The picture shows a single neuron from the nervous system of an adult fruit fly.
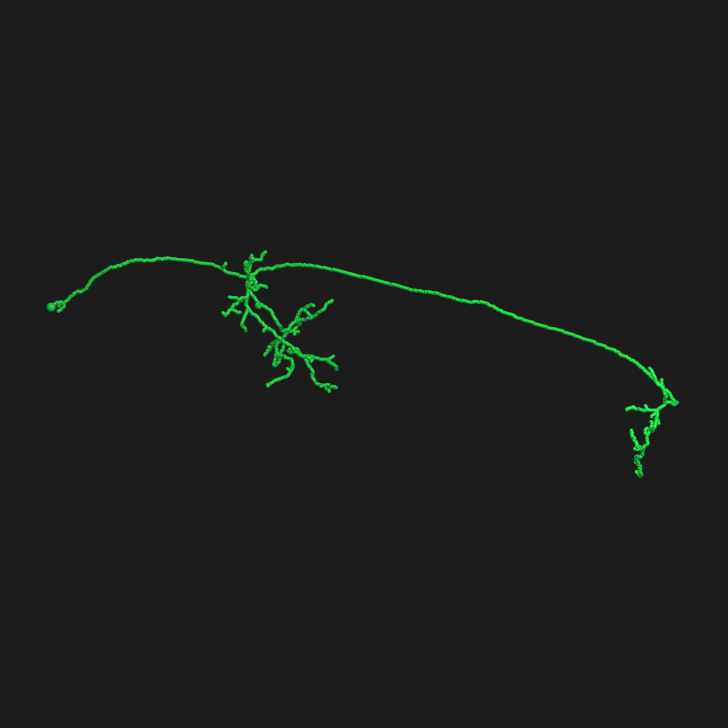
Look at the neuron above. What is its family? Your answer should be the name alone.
hemilineage VLPl2_posterior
